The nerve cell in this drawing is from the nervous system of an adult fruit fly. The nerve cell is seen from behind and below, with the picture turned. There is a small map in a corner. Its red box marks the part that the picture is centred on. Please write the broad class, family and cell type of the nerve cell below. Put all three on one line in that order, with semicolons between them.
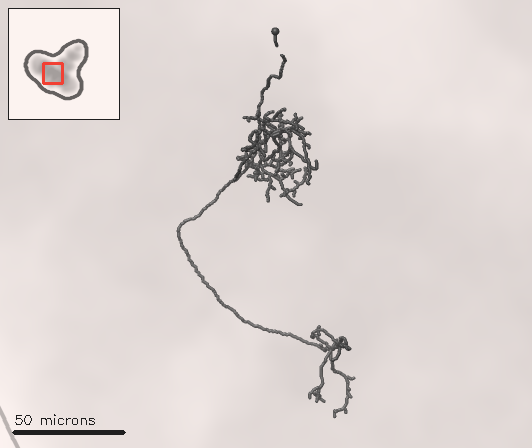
central-brain intrinsic neuron; hemilineage DM5_central; IB076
